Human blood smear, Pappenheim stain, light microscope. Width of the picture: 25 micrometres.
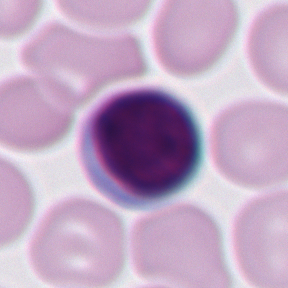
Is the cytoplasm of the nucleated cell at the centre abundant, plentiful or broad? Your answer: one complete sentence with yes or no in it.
No, the cell's cytoplasm is limited to a thin rim.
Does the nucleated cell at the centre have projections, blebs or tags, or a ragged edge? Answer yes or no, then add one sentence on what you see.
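No. The cell outline is round and smooth.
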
